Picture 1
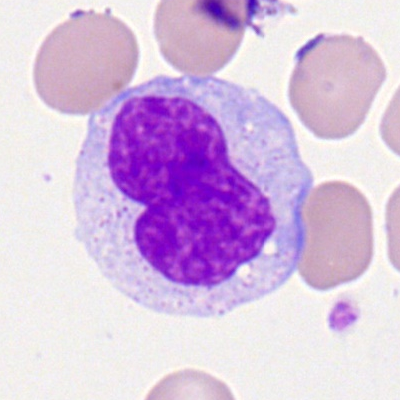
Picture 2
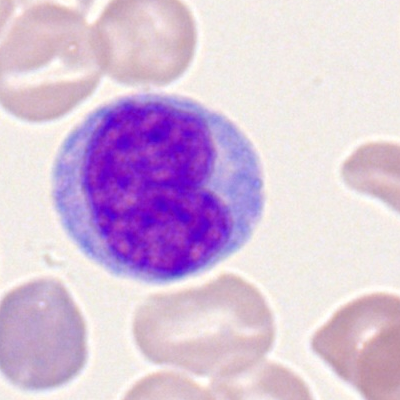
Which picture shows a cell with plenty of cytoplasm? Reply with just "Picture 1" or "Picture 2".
Picture 1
